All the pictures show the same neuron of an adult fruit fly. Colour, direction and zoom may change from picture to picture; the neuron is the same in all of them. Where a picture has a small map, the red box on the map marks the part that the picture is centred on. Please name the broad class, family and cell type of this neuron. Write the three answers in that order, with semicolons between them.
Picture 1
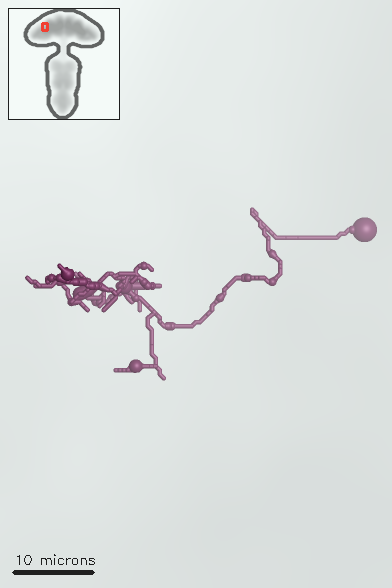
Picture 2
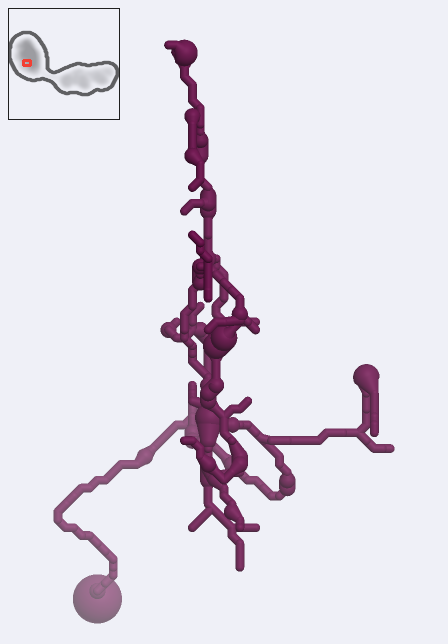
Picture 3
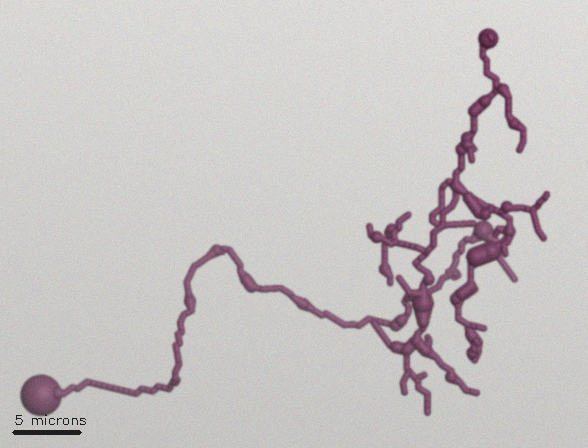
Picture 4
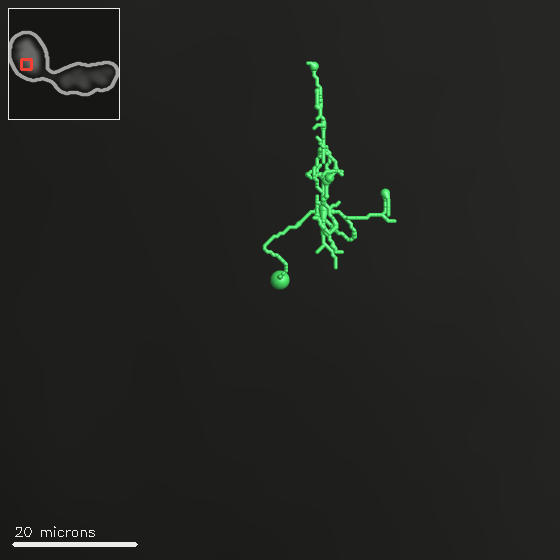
optic-lobe intrinsic neuron; Cm; Cm1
